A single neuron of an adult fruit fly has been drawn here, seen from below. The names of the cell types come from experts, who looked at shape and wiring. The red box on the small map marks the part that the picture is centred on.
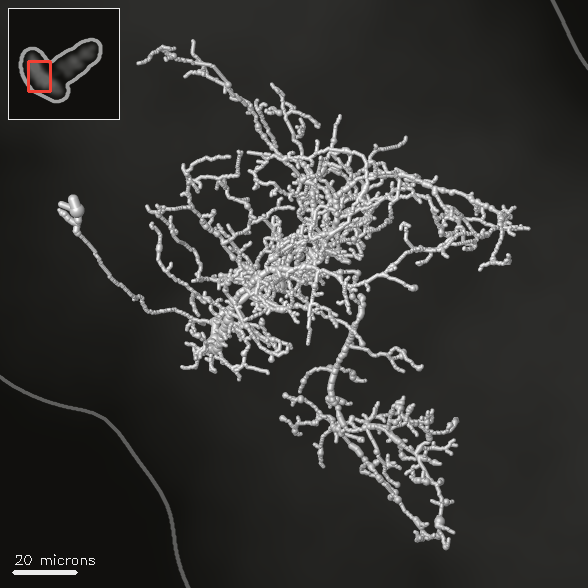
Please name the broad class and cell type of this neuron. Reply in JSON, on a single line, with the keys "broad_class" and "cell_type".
{"broad_class": "central-brain intrinsic neuron", "cell_type": "VES087"}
